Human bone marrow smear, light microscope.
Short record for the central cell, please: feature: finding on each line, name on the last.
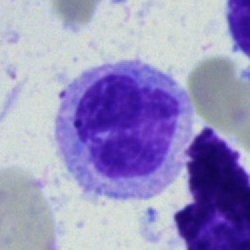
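Chromatin: dark purple clumps, paler streaks between
Nucleoli: nothing distinct
Cytoplasm: moderate rim, pale greyish-blue
Shape: round and smooth
Cell: monocyte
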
